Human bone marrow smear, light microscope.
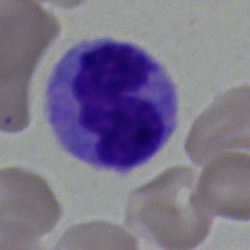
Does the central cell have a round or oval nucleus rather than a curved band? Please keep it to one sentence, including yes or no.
No, there is a curved band-shaped nucleus without separate lobes, not a round or oval one.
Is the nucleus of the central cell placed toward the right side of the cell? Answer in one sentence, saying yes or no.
Yes, the nucleus of the cell is shifted toward the right.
